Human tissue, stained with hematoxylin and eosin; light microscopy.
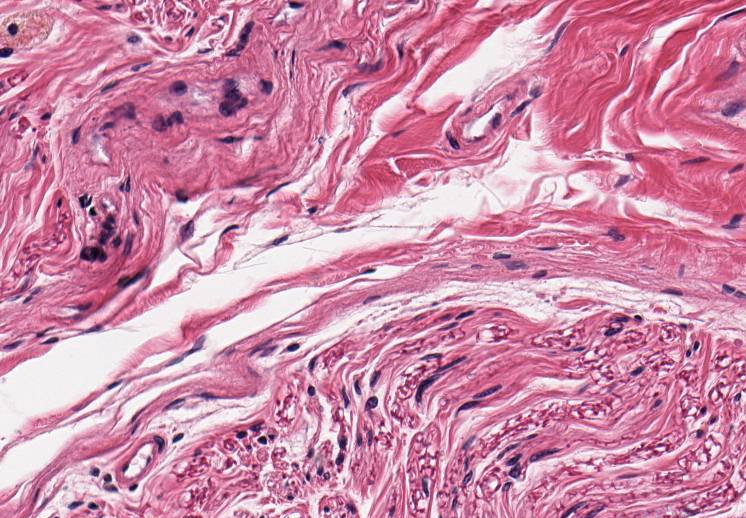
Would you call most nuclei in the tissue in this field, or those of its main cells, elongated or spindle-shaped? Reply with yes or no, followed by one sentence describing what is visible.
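Yes. The nuclei among the bundles in the lower right are dark, elongated and wavy.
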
